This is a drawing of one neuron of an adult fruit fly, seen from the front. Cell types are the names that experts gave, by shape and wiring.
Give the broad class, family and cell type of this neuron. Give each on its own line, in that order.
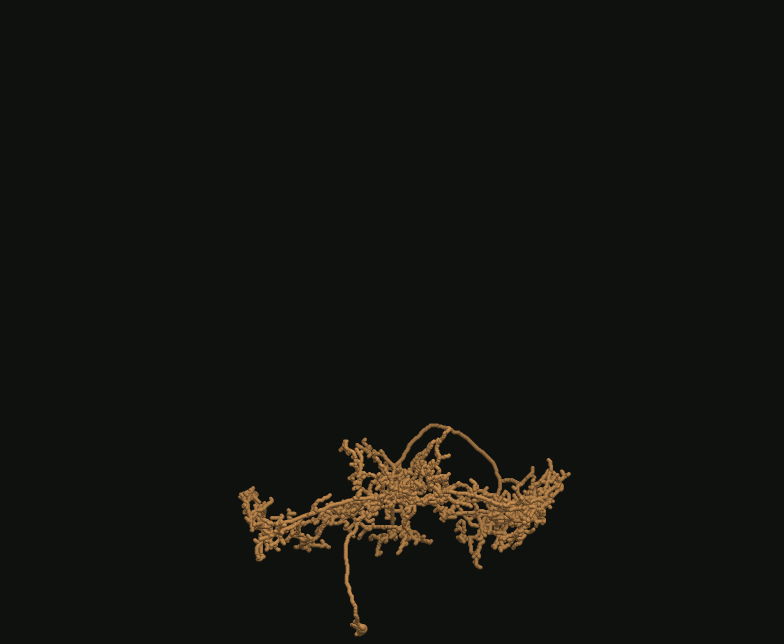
central-brain intrinsic neuron
hemilineage MX3
GNG581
